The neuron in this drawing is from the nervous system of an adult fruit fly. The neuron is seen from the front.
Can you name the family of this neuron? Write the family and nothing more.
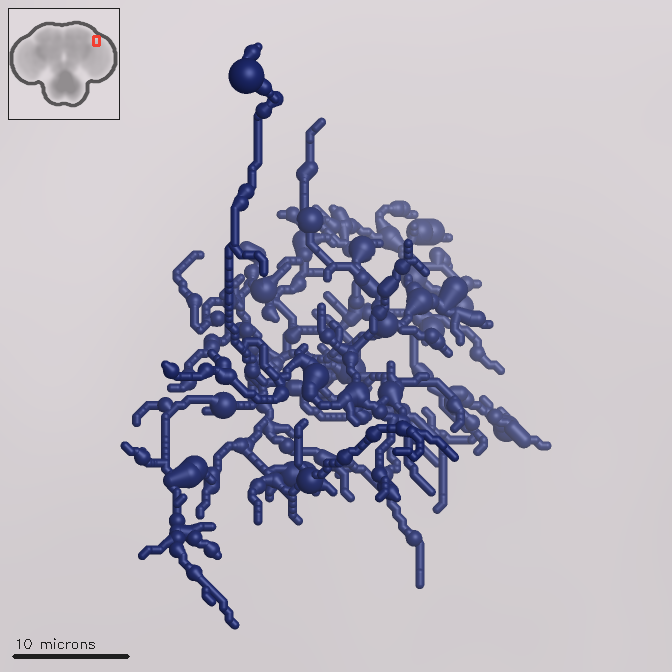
Cm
